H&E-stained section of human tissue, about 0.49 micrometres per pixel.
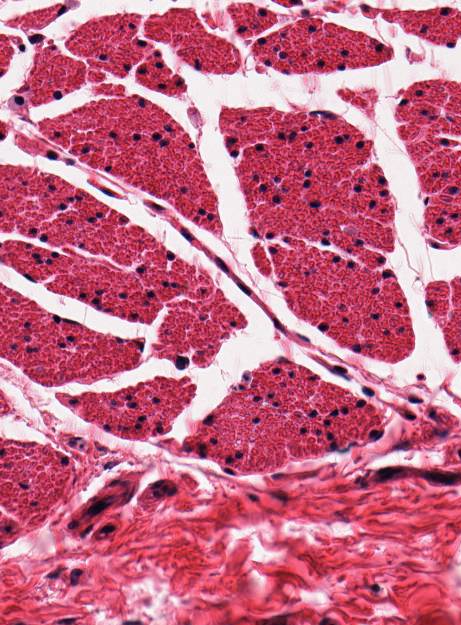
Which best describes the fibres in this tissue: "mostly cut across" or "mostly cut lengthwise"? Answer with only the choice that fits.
Mostly cut across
